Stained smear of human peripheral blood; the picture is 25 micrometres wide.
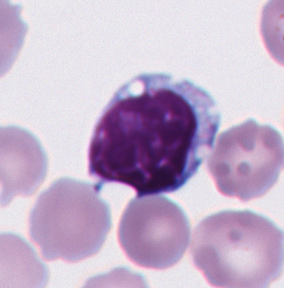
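Typical lymphocyte, the nucleated cell at the centre of this blood smear. Look first at the nucleus: it is roughly round, about 10 micrometres across, and fills most of the cell. Around it, the cytoplasm makes a narrow pale greyish blue rim, widest on the right side. Up at the upper left, notice one small clear vacuole sitting in that rim.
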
